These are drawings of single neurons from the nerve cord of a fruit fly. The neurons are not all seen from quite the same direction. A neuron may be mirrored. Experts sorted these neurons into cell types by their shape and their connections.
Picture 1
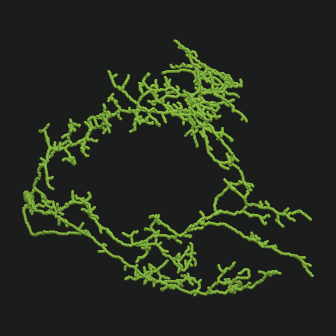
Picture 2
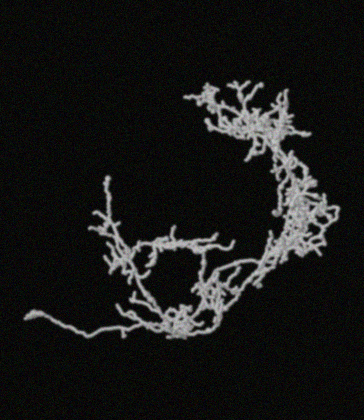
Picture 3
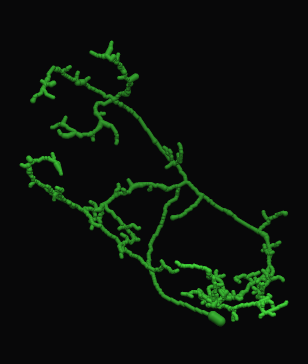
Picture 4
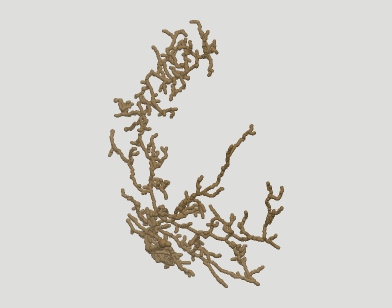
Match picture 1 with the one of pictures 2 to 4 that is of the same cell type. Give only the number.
2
